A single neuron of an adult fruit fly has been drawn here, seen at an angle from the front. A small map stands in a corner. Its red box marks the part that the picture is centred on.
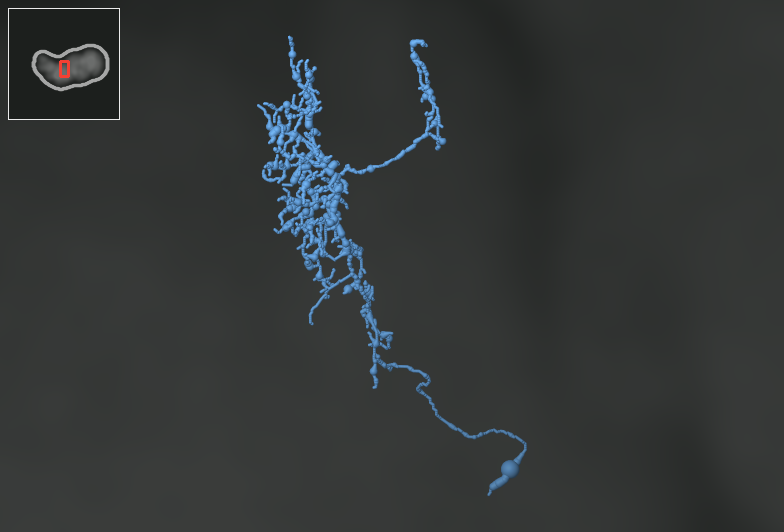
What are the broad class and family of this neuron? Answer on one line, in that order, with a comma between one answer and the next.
optic-lobe intrinsic neuron, Y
